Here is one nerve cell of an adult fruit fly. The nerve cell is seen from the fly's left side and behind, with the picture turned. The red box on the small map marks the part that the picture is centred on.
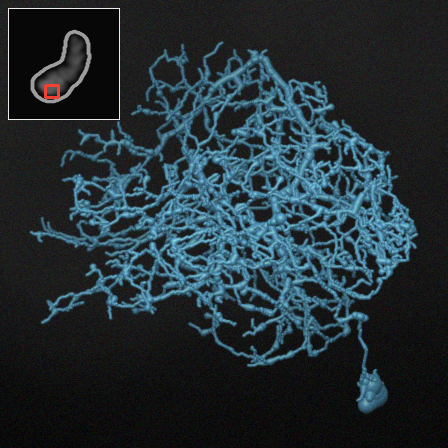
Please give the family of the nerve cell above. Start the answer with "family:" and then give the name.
family: hemilineage ALv2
